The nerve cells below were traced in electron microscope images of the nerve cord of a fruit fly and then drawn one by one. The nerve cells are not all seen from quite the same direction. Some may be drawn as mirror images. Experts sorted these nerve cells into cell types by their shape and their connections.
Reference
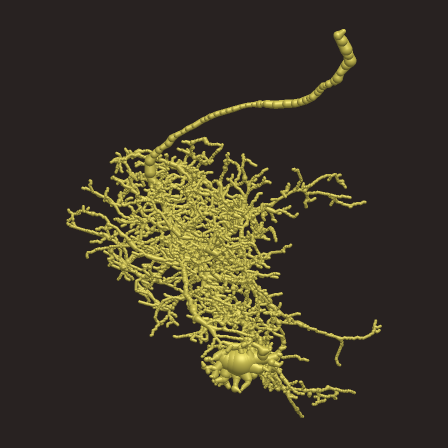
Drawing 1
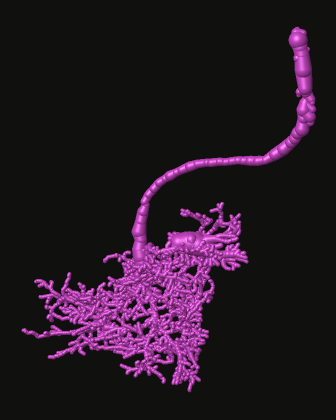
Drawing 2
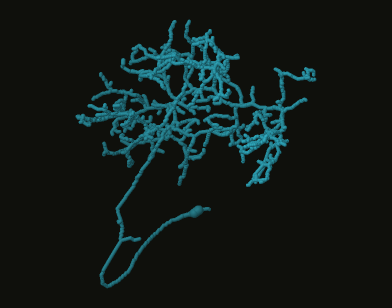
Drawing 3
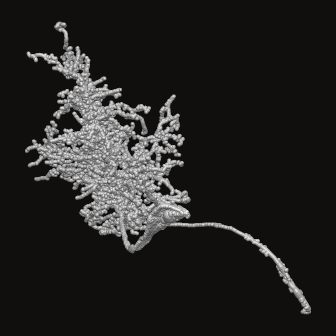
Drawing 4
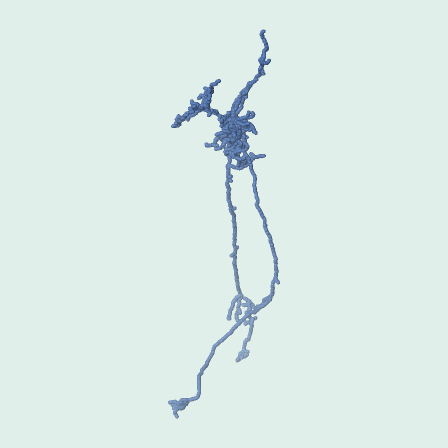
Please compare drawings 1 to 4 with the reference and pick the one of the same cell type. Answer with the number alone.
3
